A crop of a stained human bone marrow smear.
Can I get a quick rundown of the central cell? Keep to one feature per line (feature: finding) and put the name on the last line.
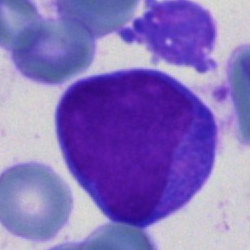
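Outline: see how smooth and rounded it is, slightly triangular
Nucleus: notice it fills most of the cell
Chromatin: fine and even in texture
Cytoplasm: just a narrow crescent on the right of the nucleus
What we have: blast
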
